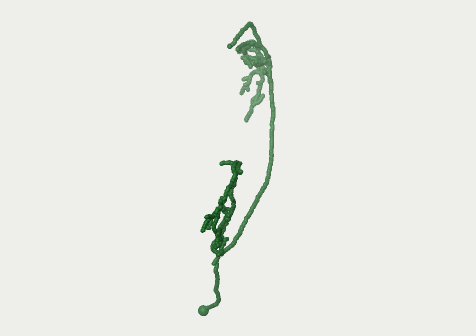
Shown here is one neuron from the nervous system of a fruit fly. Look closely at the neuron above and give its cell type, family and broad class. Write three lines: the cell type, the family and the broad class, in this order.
CB4225
hemilineage FLAa2
central-brain intrinsic neuron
